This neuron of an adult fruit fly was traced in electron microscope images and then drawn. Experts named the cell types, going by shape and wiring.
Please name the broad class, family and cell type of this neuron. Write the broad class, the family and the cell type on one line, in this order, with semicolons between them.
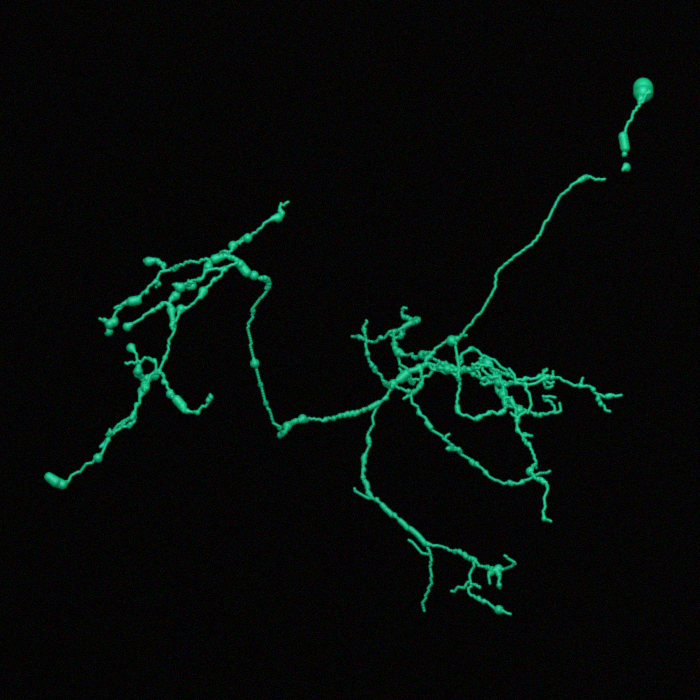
central-brain intrinsic neuron; hemilineage DM6_central1; PS260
